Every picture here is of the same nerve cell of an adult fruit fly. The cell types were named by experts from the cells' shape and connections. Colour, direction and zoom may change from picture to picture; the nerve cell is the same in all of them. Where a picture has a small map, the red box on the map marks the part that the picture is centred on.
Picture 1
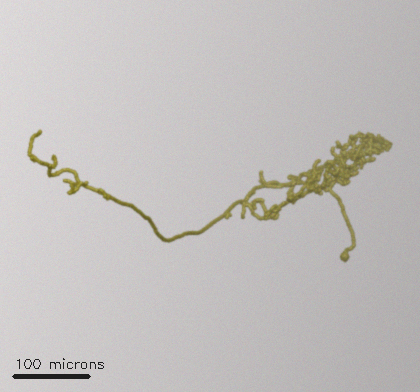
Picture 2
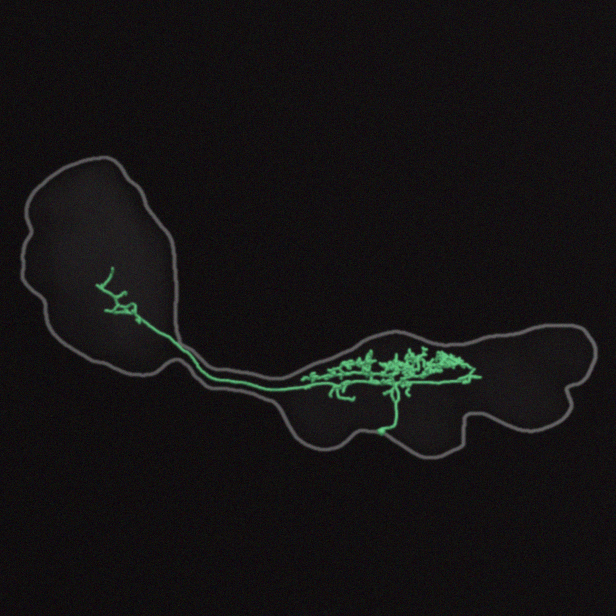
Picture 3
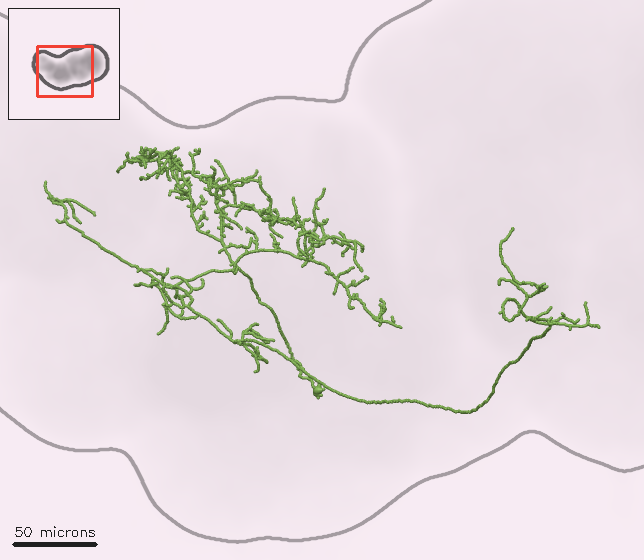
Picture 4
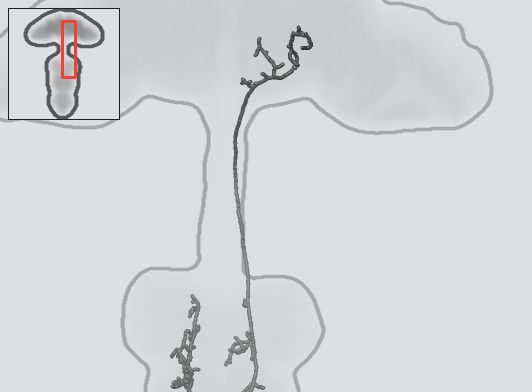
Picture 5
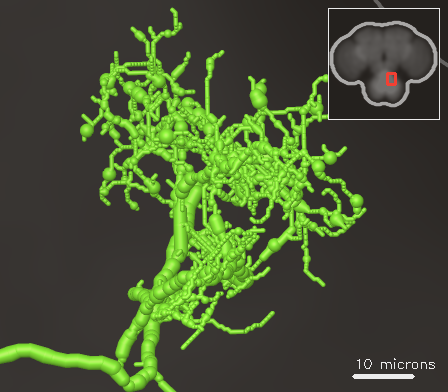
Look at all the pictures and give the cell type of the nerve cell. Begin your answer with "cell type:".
cell type: AN07B021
